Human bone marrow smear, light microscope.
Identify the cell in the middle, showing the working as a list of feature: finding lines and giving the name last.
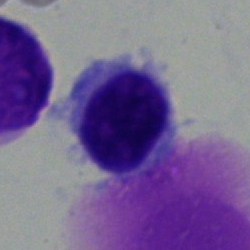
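Nucleus: fills most of the cell, leaving a modest rim of cytoplasm
Cytoplasm: pale greyish blue
Chromatin: dark purple, densely stained throughout the nucleus
Cell margin: fine, irregular hair-like projections
Cell type: hairy cell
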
